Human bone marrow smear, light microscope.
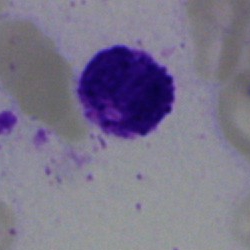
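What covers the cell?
Coarse dark purple granules crowd over it, hiding the outline of the nucleus.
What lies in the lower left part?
A paler pinkish-mauve patch.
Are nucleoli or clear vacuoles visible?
Neither can be seen.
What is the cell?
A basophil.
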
